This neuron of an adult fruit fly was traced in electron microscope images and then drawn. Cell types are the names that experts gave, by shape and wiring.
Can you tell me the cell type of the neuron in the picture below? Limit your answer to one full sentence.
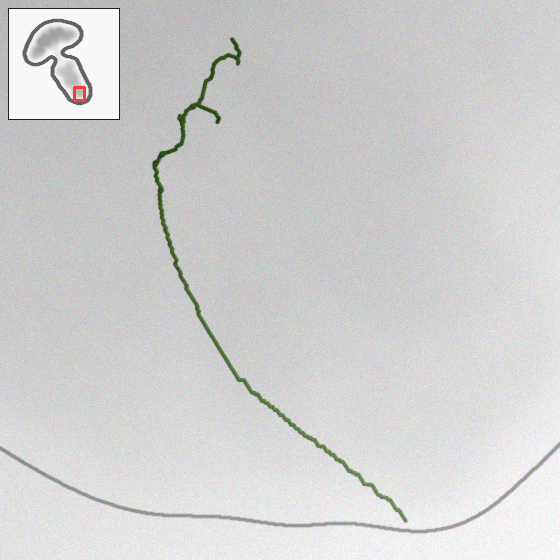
It is as SNxx01 that this neuron is typed.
